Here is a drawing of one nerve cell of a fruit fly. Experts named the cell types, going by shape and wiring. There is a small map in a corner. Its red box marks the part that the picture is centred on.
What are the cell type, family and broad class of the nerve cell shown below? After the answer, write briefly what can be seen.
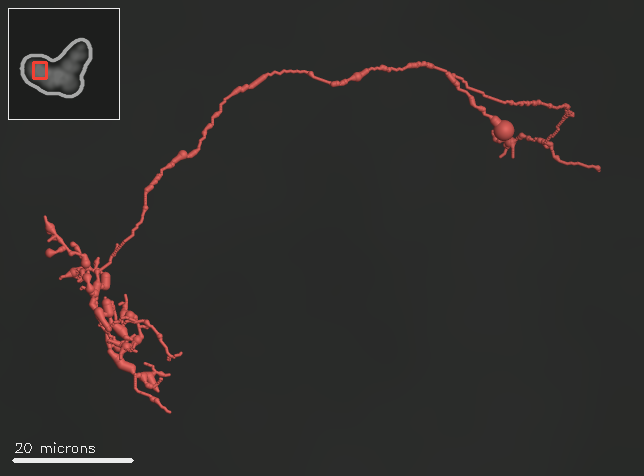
Its cell type is LPC2. Its family is LPC. Its broad class is visual projection neuron. The cell body is at the upper right of the picture. By the scale bar it is about 95 microns wide in this view.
